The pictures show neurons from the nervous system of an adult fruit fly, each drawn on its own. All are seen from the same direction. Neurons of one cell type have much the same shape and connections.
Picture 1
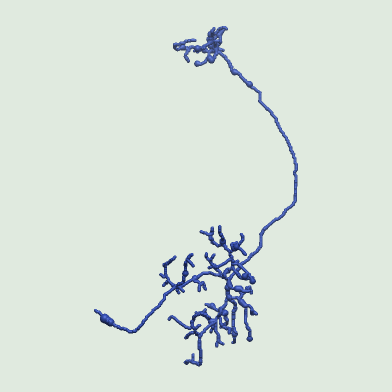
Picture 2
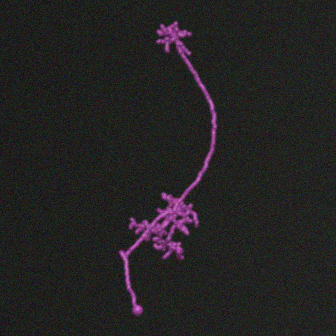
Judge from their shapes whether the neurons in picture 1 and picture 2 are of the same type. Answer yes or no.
yes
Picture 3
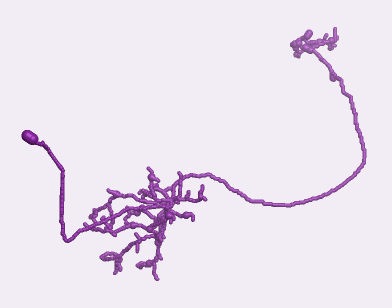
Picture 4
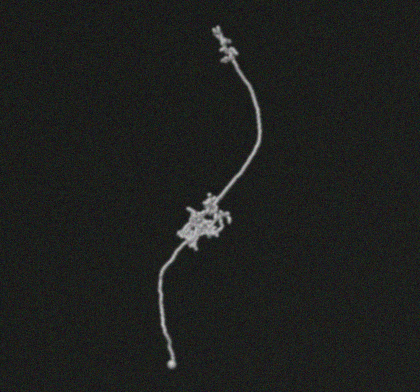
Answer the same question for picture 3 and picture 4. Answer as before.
no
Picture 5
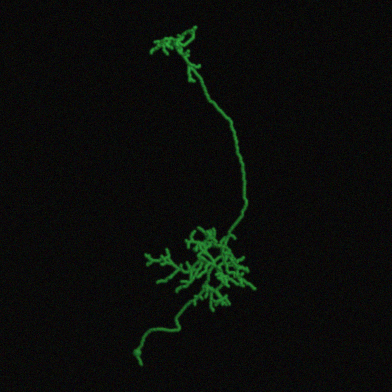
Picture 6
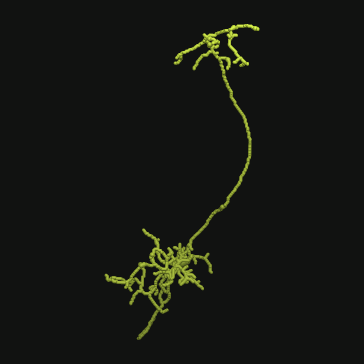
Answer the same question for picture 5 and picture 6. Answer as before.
yes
